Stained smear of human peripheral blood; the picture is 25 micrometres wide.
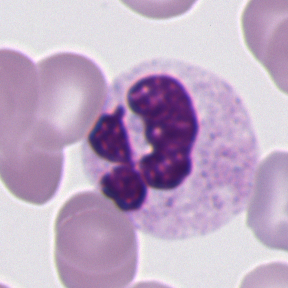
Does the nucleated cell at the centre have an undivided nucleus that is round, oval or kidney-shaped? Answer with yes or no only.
No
